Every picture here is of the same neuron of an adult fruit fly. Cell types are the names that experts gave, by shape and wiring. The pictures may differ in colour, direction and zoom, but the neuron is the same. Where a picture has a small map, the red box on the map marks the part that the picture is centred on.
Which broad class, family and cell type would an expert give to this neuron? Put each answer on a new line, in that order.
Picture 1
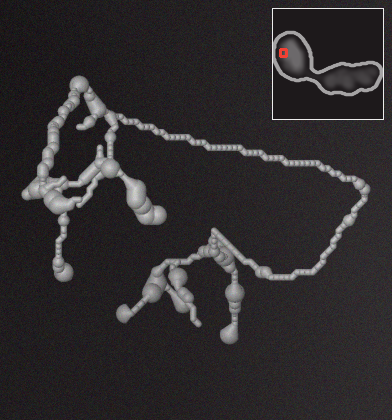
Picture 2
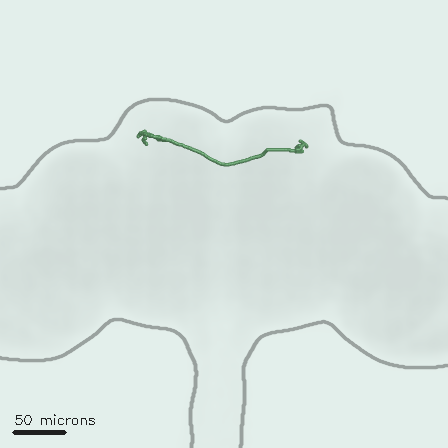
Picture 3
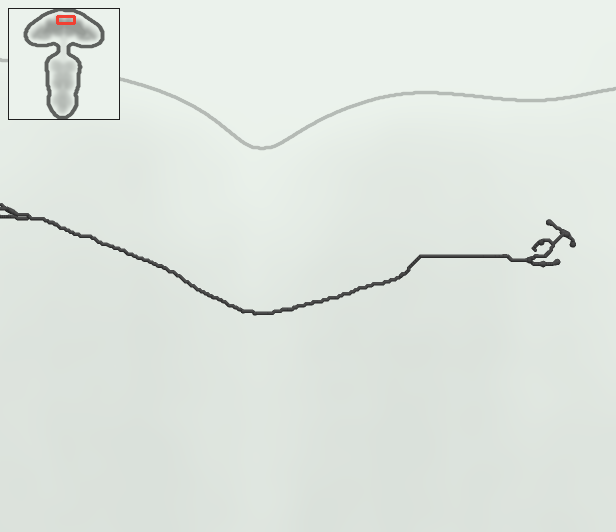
sensory neuron entering the brain
class olfactory
ORN_DL1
